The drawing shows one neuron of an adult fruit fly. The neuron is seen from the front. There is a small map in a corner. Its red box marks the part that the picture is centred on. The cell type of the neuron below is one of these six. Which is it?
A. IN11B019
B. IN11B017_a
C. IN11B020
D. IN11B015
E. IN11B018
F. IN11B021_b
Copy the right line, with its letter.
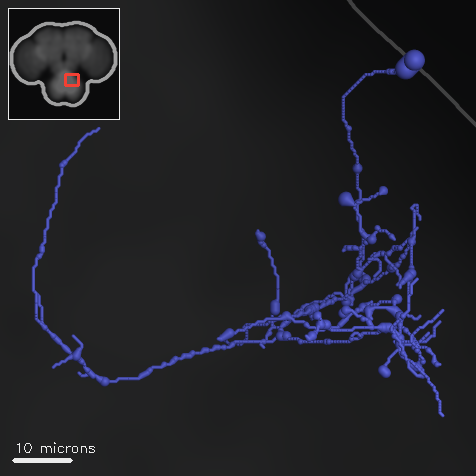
C. IN11B020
